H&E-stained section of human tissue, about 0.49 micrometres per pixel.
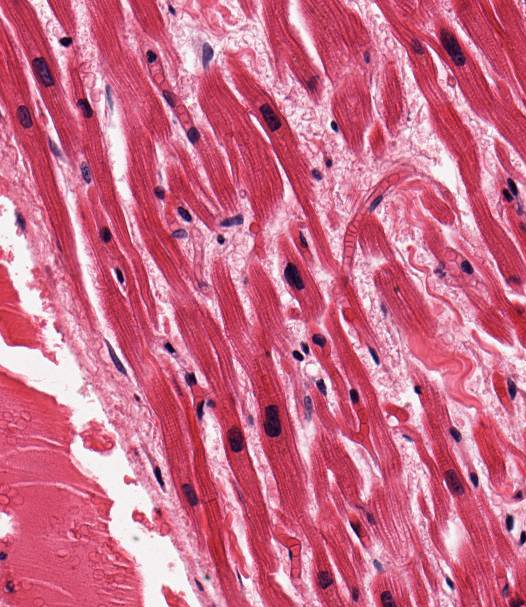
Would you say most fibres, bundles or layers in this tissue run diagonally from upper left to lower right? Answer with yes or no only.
Yes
